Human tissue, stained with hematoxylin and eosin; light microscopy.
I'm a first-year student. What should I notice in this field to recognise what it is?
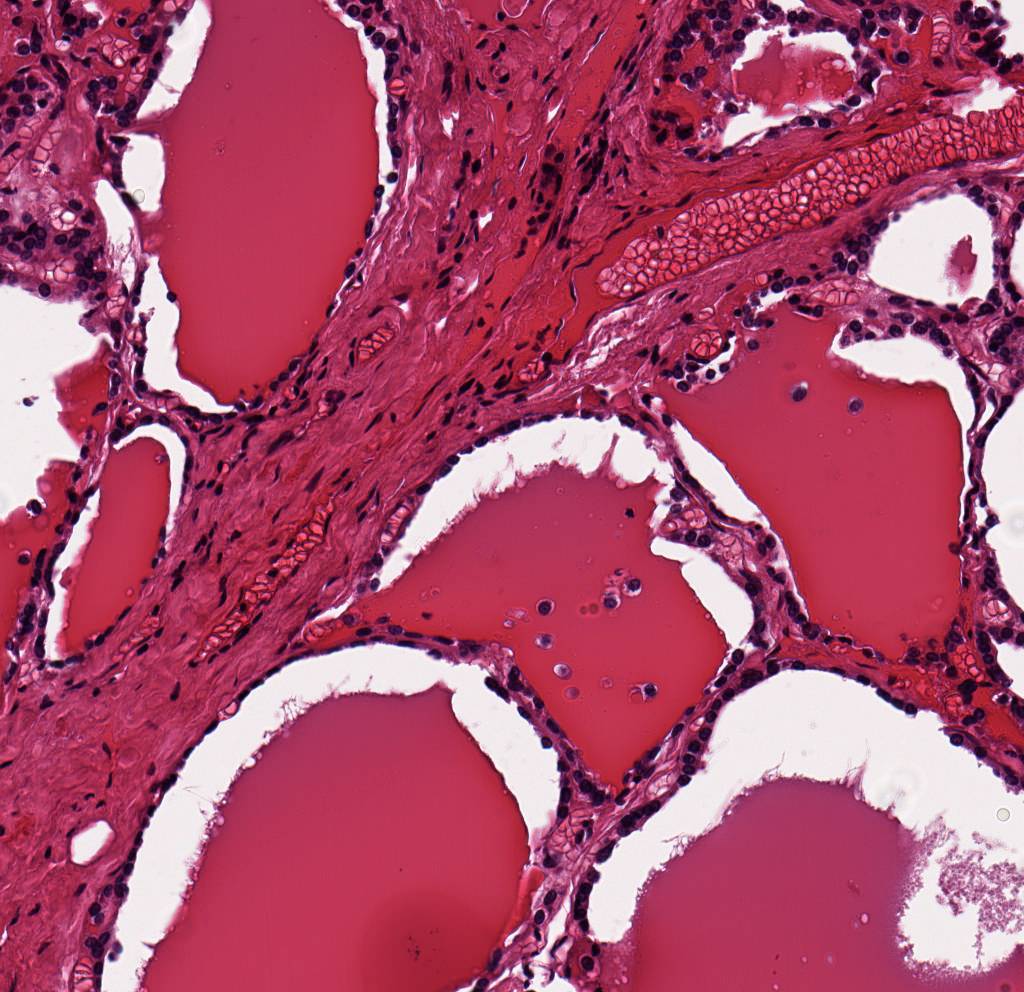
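Thyroid follicle: each unit has a single layer of flattened to low cuboidal cells with small dark round nuclei around homogeneous, smooth, deep pink content.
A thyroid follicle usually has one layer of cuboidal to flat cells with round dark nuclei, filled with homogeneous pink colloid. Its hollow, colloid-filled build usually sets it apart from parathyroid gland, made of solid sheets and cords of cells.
White clefts part the content from the lining in most units.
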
